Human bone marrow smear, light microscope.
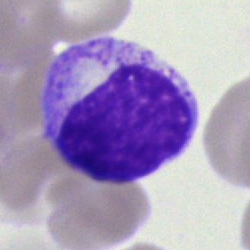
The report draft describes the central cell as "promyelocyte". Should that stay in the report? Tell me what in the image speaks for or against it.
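This cell is a myelocyte, not a promyelocyte. The deciding feature is the cytoplasm, a pale lilac-blue crescent along the upper left side of the nucleus.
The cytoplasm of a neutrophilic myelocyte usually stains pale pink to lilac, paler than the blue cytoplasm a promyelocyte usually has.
A pale, clear zone lies in the cytoplasm beside the nucleus on that same upper left side. The chromatin is dense and deep purple with only small paler flecks, and the outline is smooth and roughly round.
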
